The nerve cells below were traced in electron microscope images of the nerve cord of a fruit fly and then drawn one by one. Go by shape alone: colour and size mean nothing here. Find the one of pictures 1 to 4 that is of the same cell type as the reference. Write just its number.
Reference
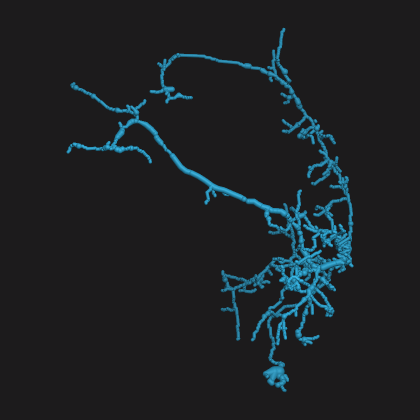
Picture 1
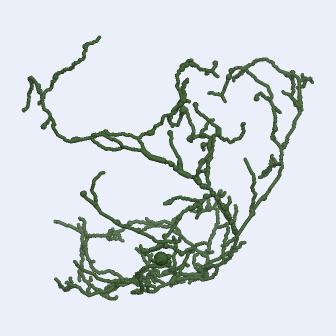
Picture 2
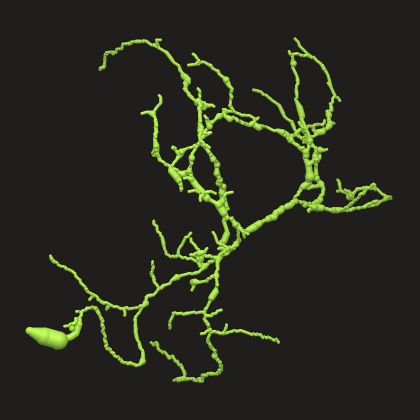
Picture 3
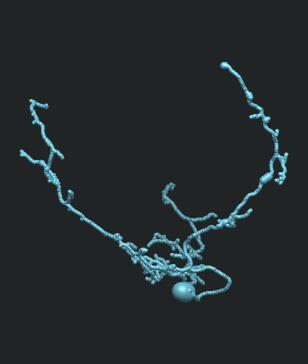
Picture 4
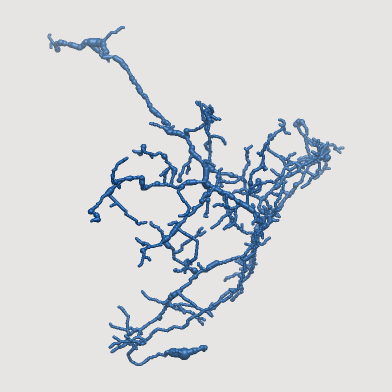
4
